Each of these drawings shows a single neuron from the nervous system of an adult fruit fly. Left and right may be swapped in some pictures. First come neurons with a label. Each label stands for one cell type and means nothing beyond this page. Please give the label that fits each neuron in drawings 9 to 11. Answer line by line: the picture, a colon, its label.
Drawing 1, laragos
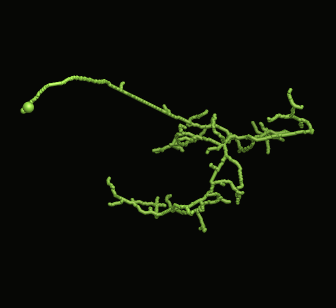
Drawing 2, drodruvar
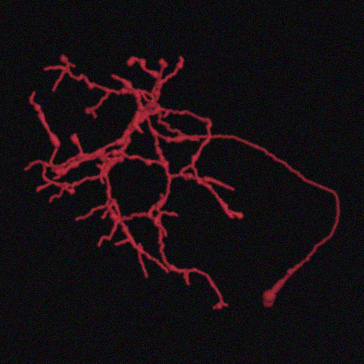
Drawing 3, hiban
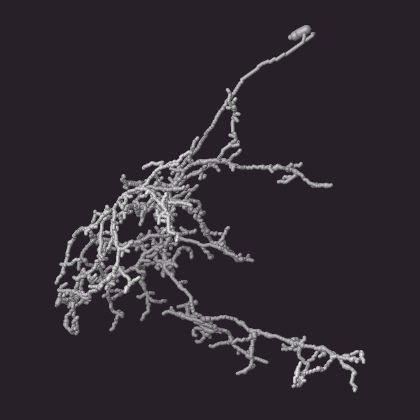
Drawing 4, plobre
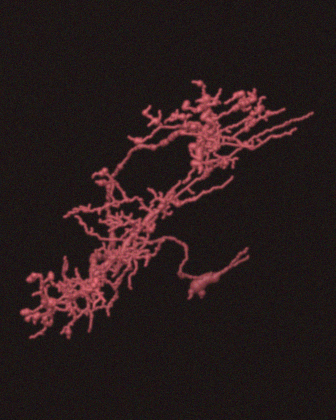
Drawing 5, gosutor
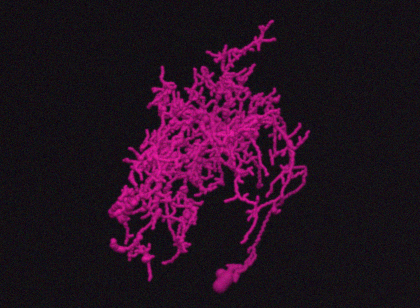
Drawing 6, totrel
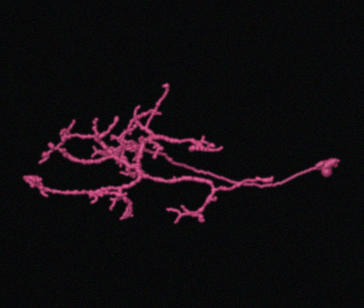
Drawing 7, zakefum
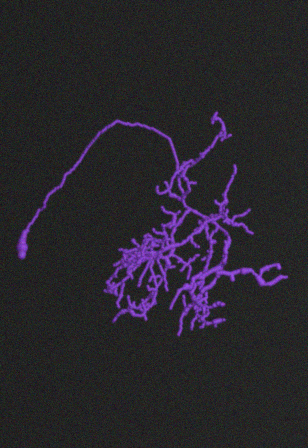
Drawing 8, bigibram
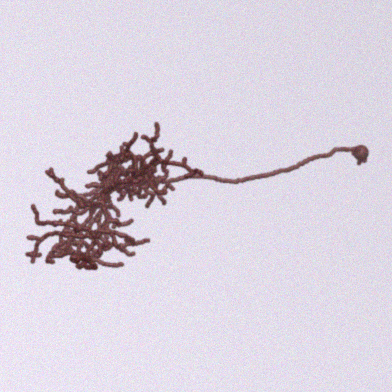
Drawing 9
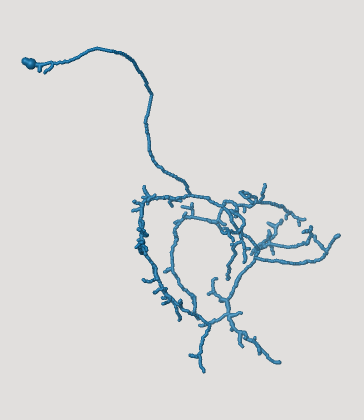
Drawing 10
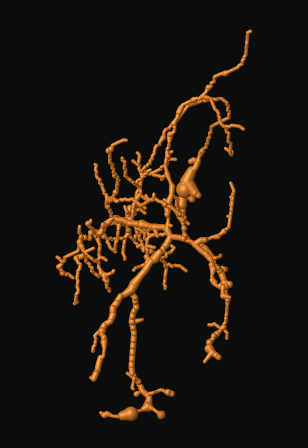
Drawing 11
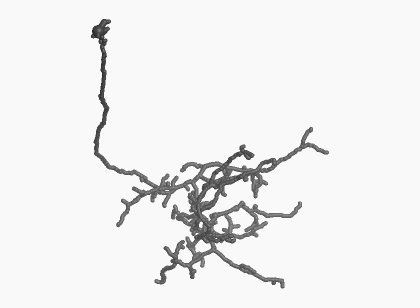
9: drodruvar
10: totrel
11: totrel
